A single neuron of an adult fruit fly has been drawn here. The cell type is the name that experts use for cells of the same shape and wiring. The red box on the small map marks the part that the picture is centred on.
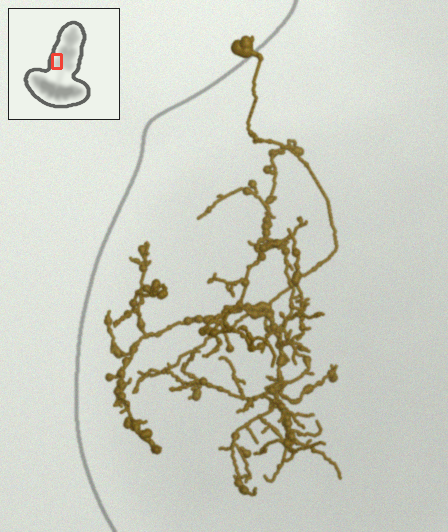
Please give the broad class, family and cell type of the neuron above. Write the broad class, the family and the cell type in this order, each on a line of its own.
nerve-cord intrinsic neuron
hemilineage 21A
IN21A042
